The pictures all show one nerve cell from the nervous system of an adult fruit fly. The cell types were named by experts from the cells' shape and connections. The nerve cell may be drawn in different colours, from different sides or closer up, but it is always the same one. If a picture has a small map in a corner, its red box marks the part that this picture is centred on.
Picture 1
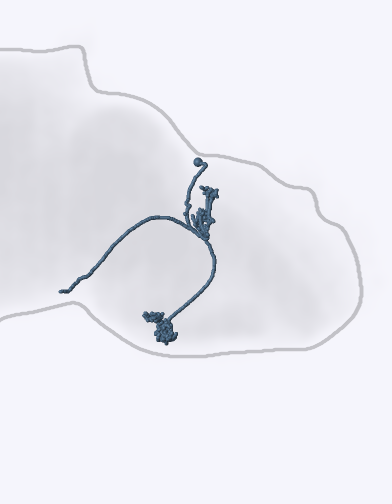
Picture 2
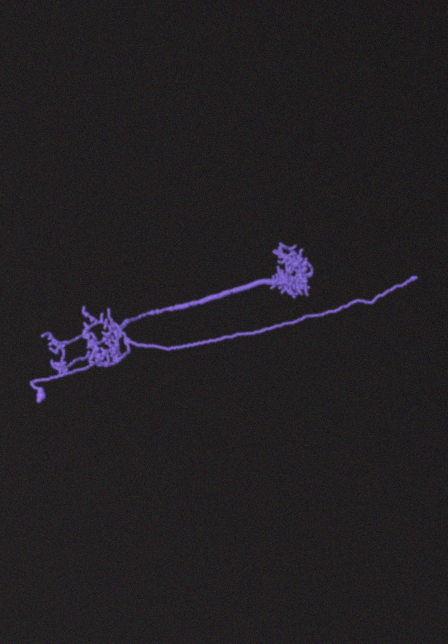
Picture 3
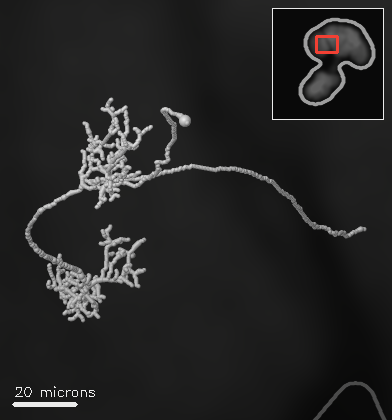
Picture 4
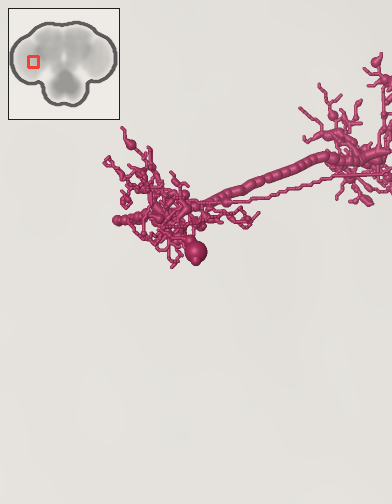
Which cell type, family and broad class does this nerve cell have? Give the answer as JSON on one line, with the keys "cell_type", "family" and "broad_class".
{"cell_type": "TmY14", "family": "TmY", "broad_class": "visual projection neuron"}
